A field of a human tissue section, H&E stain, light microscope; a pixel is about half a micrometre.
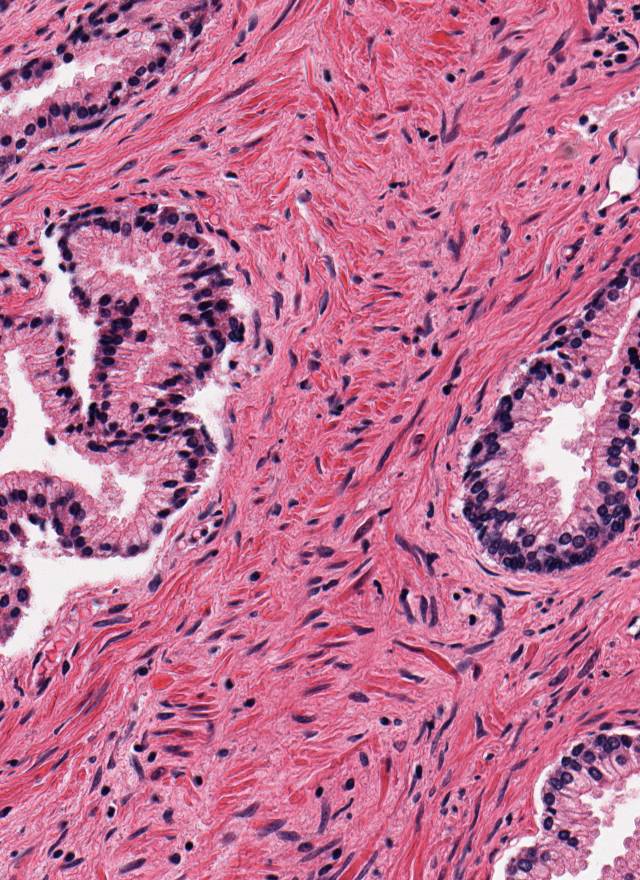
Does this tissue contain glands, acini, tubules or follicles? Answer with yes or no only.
Yes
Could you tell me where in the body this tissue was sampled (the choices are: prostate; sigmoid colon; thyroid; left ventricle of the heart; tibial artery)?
prostate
